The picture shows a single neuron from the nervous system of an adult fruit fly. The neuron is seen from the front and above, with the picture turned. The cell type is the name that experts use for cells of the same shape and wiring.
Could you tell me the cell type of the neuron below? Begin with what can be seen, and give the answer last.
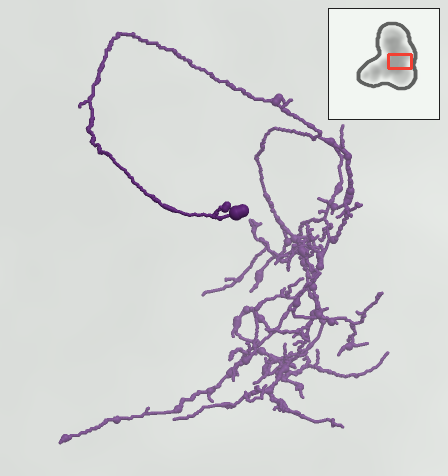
The cell body can be seen in the middle of the picture. The picture shows dozens of branch ends. Its broad class is central-brain intrinsic neuron. Its cell type is CB1268.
